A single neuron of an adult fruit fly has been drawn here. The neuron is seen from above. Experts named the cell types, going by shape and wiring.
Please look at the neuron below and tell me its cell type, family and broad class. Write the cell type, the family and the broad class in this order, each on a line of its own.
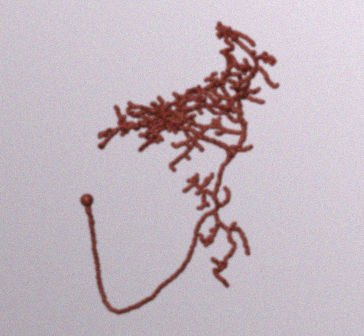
WED206
hemilineage MD3
central-brain intrinsic neuron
